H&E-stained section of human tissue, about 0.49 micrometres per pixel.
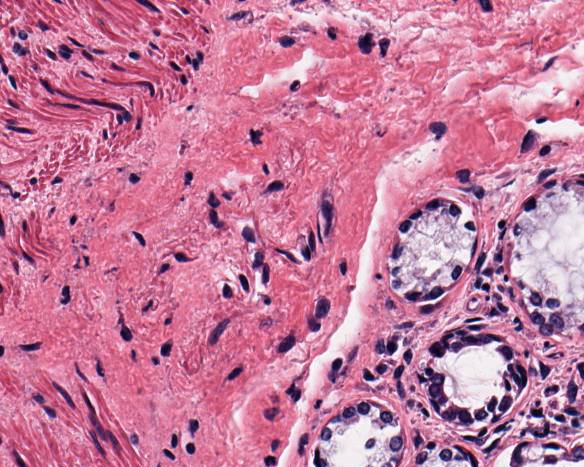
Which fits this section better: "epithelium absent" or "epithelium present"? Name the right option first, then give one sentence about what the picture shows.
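Epithelium present. Dense pink fibrous stroma fills the left and centre of the field, while a group of glands lies in the lower right corner.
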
